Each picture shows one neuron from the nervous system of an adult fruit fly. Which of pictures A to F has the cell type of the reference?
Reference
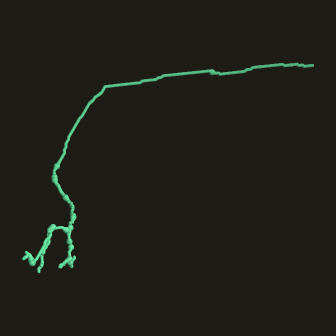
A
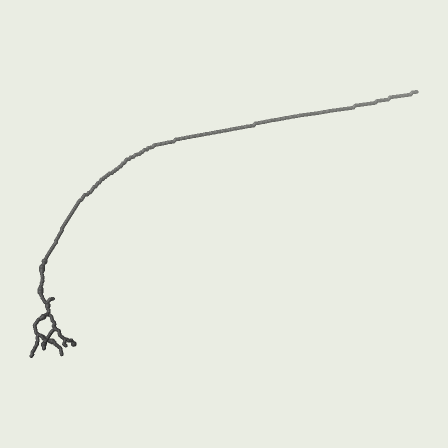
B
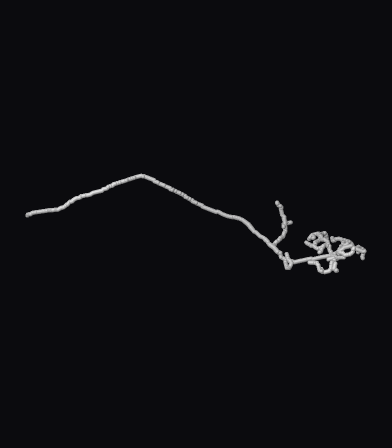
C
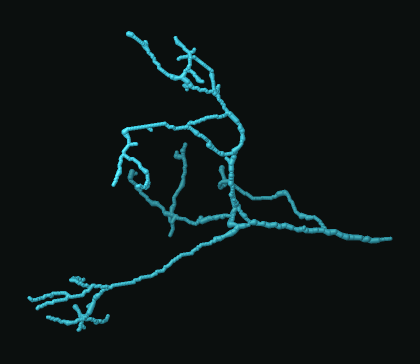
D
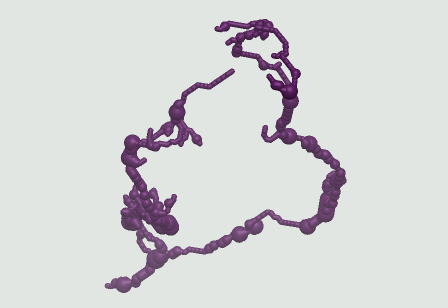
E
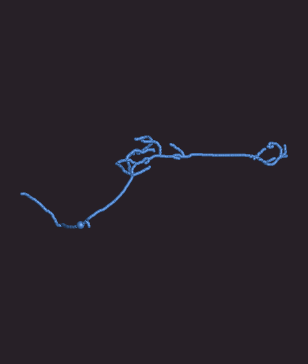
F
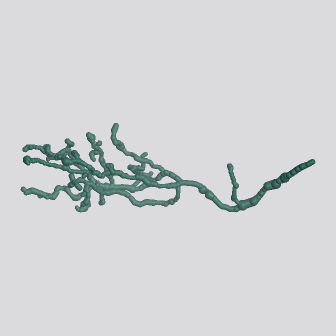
Picture A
